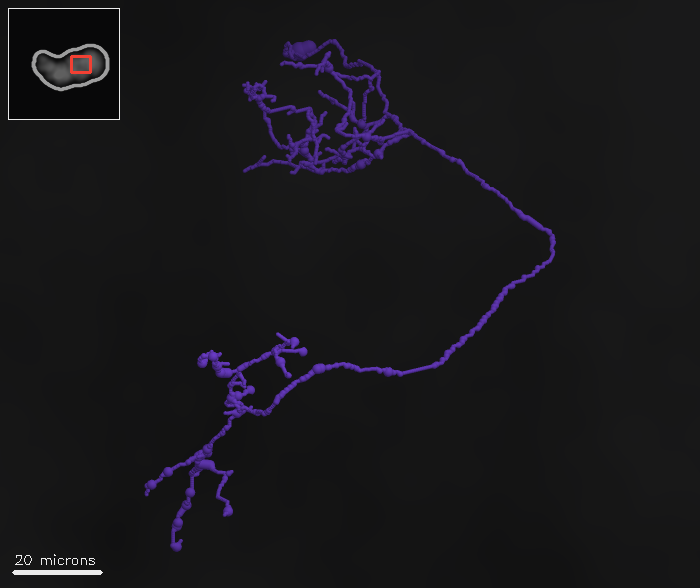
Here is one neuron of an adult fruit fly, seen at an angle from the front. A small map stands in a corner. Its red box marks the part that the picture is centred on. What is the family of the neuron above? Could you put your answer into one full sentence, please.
The family to which the neuron belongs is hemilineage DM5_central.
